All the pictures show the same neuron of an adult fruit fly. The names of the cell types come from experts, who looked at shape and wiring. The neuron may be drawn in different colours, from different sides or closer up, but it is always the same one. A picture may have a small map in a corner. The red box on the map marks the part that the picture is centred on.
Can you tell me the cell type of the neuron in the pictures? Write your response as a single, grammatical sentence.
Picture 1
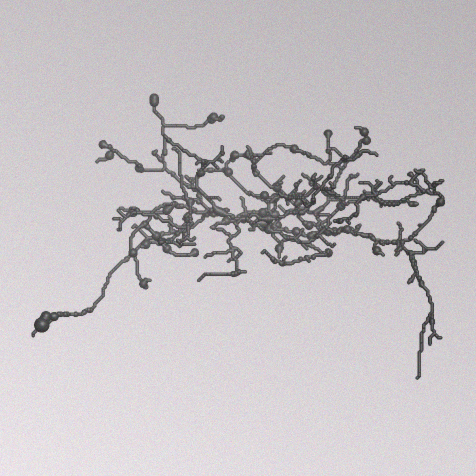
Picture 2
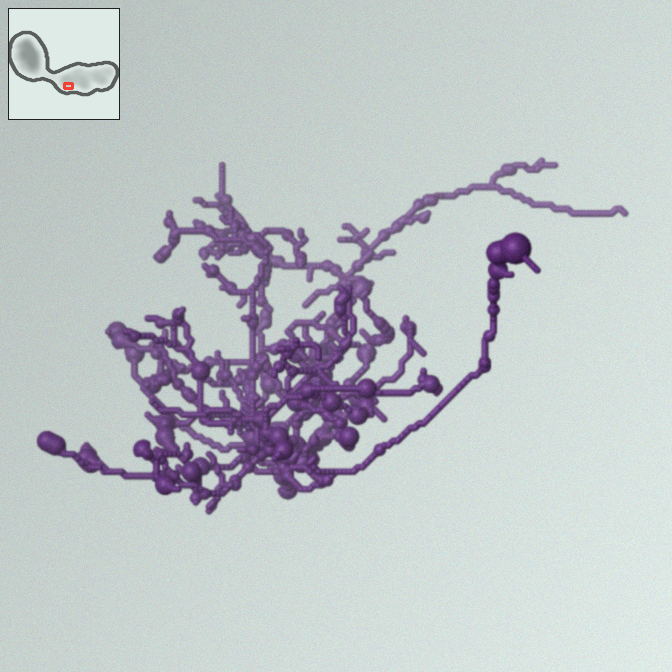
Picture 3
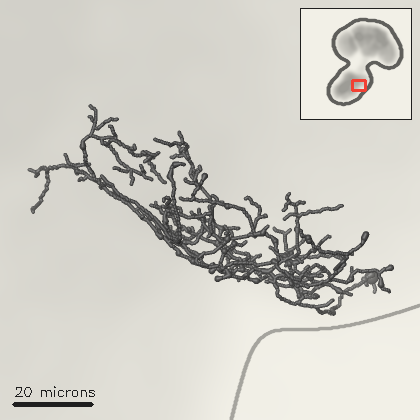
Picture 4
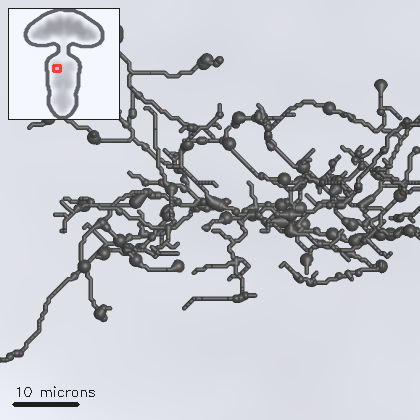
The cell type that fits this neuron is IN01B065.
